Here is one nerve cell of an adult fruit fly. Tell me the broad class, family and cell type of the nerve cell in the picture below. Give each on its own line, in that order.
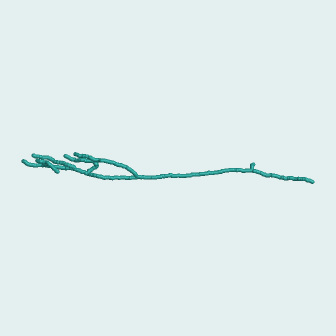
sensory neuron entering the nerve cord
class mechanosensory proprioceptive
SNpp40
